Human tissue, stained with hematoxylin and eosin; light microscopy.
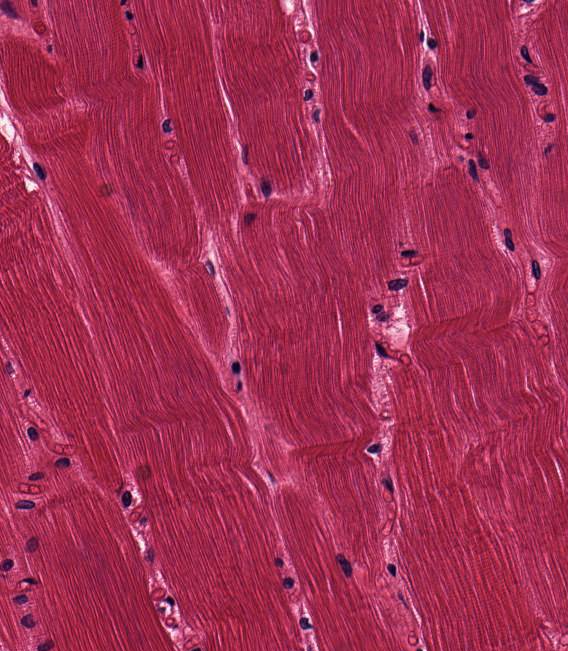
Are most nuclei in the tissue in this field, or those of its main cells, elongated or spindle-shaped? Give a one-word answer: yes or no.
Yes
